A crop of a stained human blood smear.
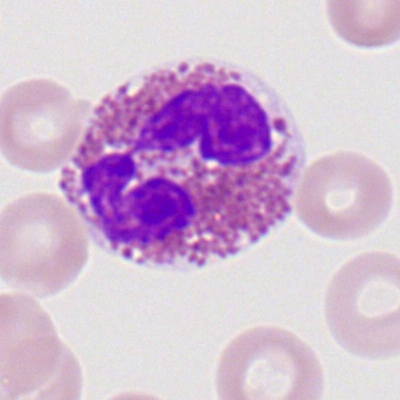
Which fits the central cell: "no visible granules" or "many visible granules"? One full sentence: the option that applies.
What is seen in the cytoplasm of this cell is many granules.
